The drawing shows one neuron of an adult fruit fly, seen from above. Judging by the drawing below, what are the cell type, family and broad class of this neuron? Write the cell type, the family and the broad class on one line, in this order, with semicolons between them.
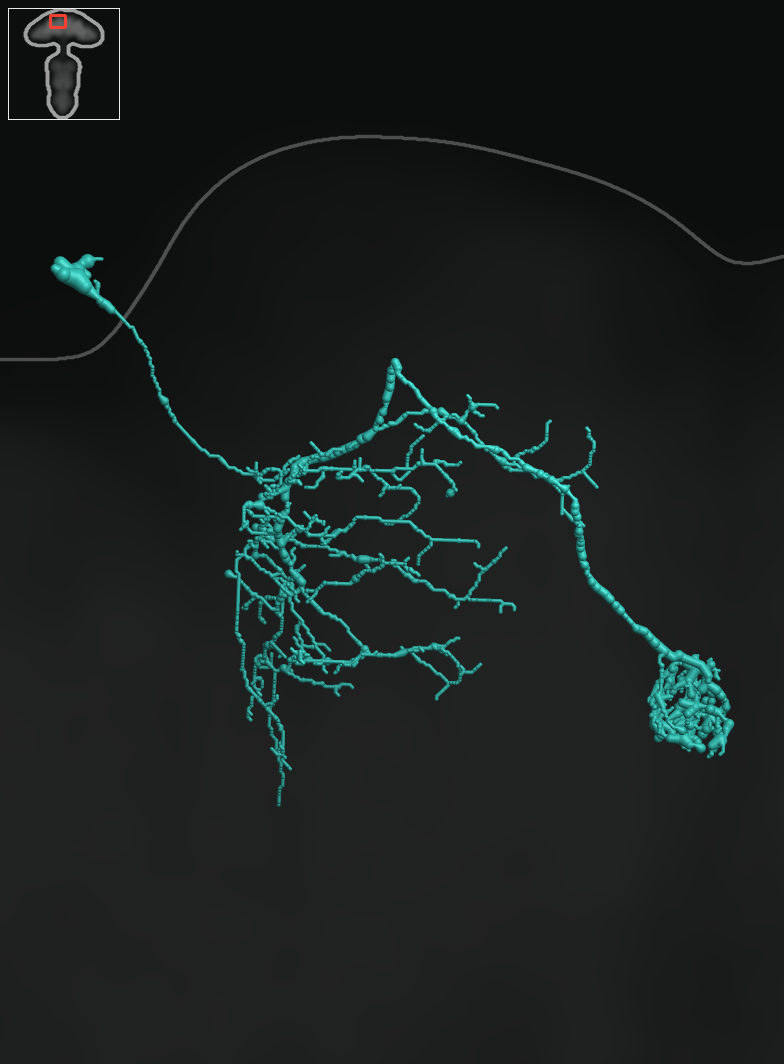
LNO1; class CX; central-brain intrinsic neuron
